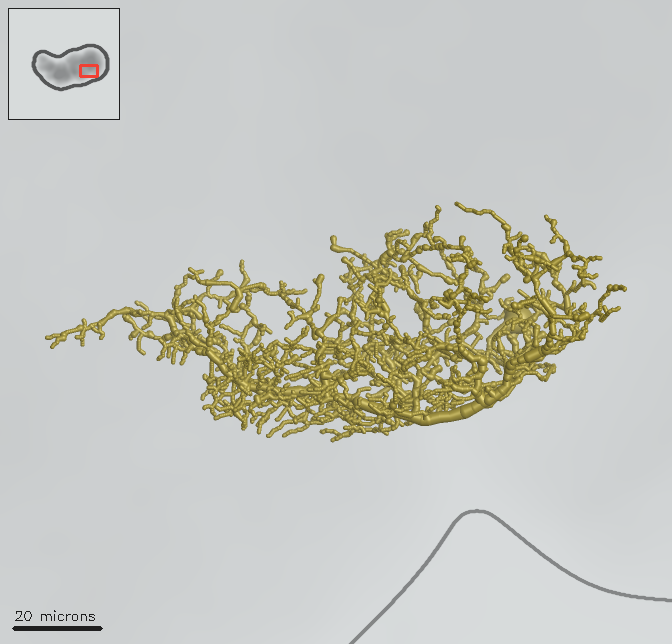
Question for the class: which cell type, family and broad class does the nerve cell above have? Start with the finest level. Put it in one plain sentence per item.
Type SAD112_c of hemilineage WEDa1, a central-brain intrinsic neuron.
